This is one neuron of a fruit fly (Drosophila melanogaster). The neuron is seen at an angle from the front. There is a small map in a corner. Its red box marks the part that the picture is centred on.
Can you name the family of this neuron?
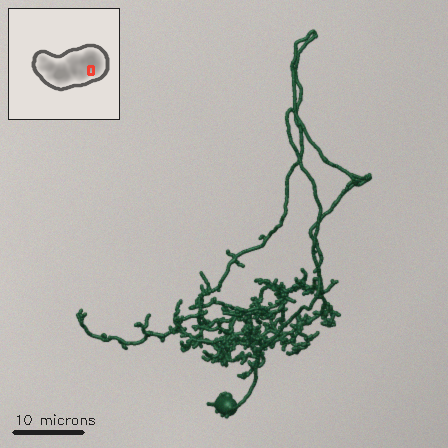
Li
